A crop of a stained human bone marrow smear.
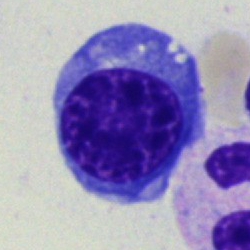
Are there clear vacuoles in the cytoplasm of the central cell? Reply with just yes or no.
Yes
